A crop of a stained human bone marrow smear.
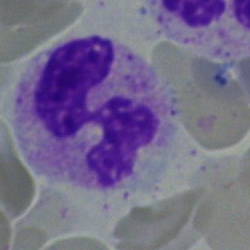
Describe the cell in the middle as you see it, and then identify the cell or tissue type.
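You'll see the outline is roughly round. The chromatin is dark purple and coarsely clumped, and there aren't any nucleoli visible in the nucleus. No vacuoles in the cytoplasm, either. It's a segmented neutrophil.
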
